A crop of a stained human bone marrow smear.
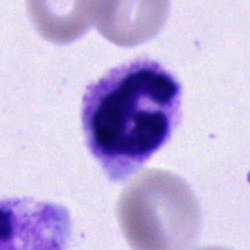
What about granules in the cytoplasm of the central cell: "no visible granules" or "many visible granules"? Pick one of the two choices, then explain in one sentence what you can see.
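Many visible granules. The cytoplasm is speckled with fine purple granules.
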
